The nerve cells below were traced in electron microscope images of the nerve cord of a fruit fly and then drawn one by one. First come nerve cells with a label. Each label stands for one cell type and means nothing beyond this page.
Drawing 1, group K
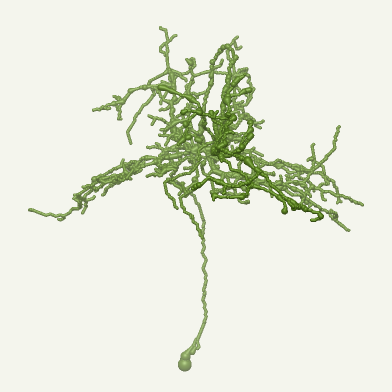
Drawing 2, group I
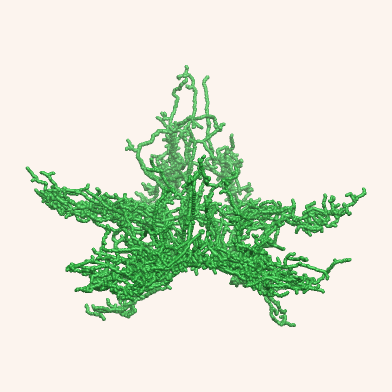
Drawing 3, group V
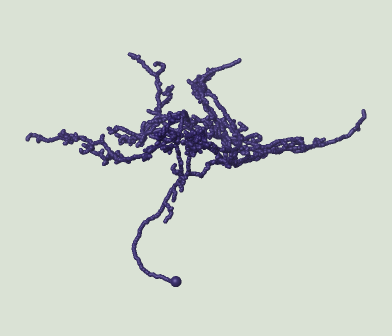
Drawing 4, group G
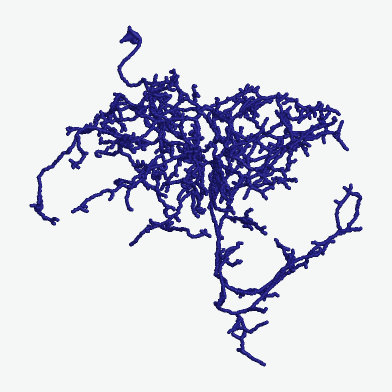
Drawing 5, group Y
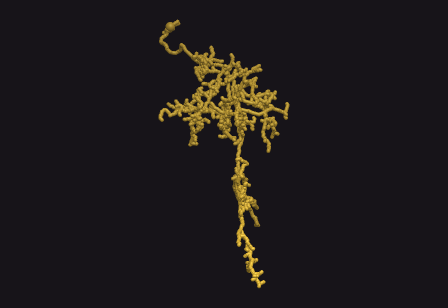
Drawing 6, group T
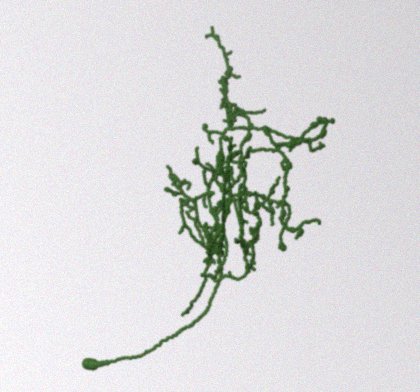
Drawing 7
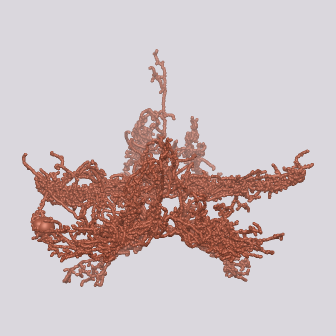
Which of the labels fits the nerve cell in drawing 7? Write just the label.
group I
